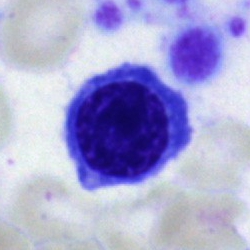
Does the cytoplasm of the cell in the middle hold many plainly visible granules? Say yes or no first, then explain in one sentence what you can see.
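No. The cytoplasm shows no granules.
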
